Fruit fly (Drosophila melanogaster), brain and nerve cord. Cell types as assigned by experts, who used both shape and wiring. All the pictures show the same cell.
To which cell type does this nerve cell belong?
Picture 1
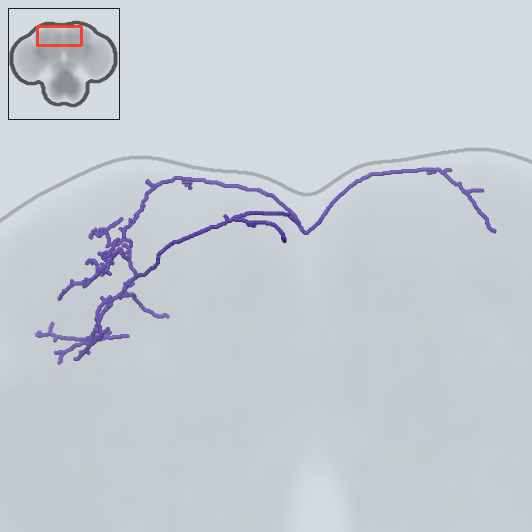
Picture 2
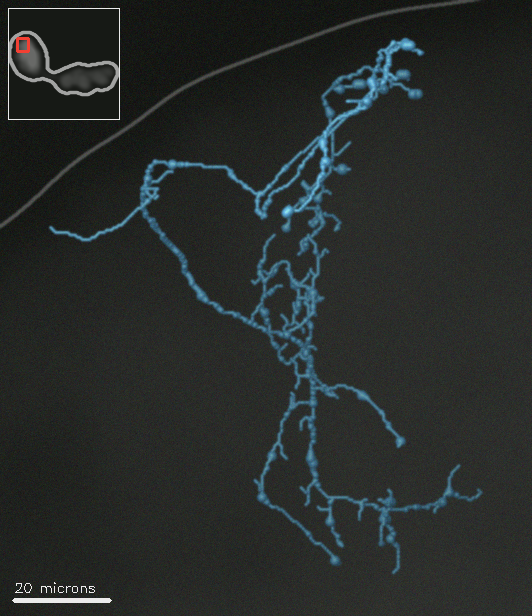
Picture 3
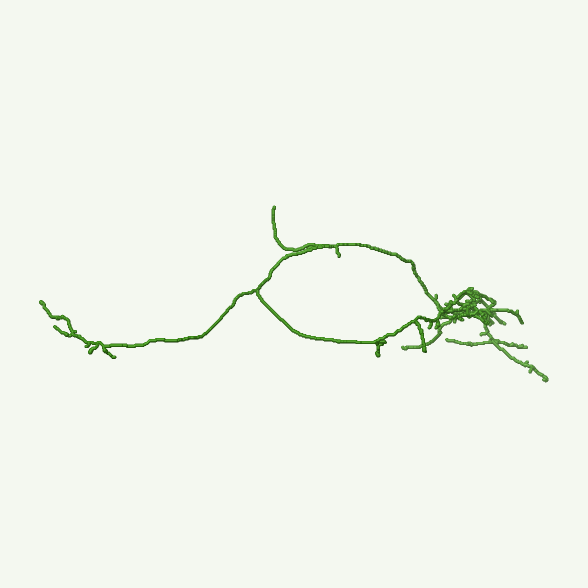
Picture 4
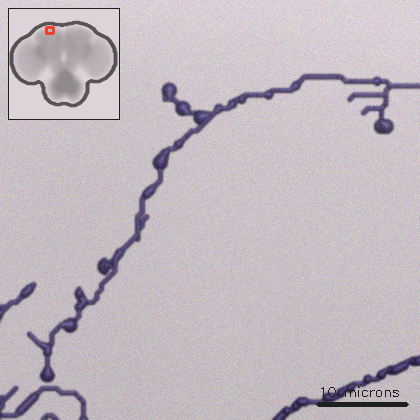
SMP106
